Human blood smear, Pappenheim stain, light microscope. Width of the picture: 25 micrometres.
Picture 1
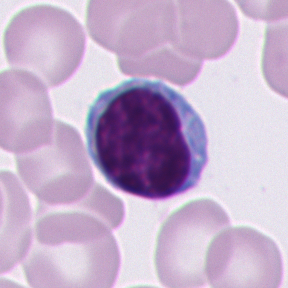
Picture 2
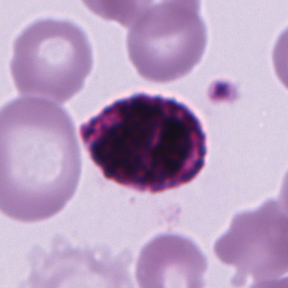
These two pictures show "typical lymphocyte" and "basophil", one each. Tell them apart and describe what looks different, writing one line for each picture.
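In picture 1 we see a typical lymphocyte: The cytoplasm shows no granules.
In picture 2 we see a basophil: The cell is crowded with coarse dark purple granules.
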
